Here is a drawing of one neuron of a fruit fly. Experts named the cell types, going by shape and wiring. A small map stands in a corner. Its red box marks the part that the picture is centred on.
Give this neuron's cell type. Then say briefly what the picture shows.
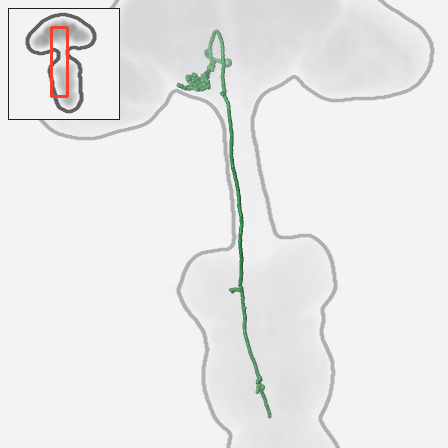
The cell type is DNp17. Its broad class is descending neuron. It reaches both the brain and the nerve cord, passing through the neck. The cell body can be seen at the top of the picture.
